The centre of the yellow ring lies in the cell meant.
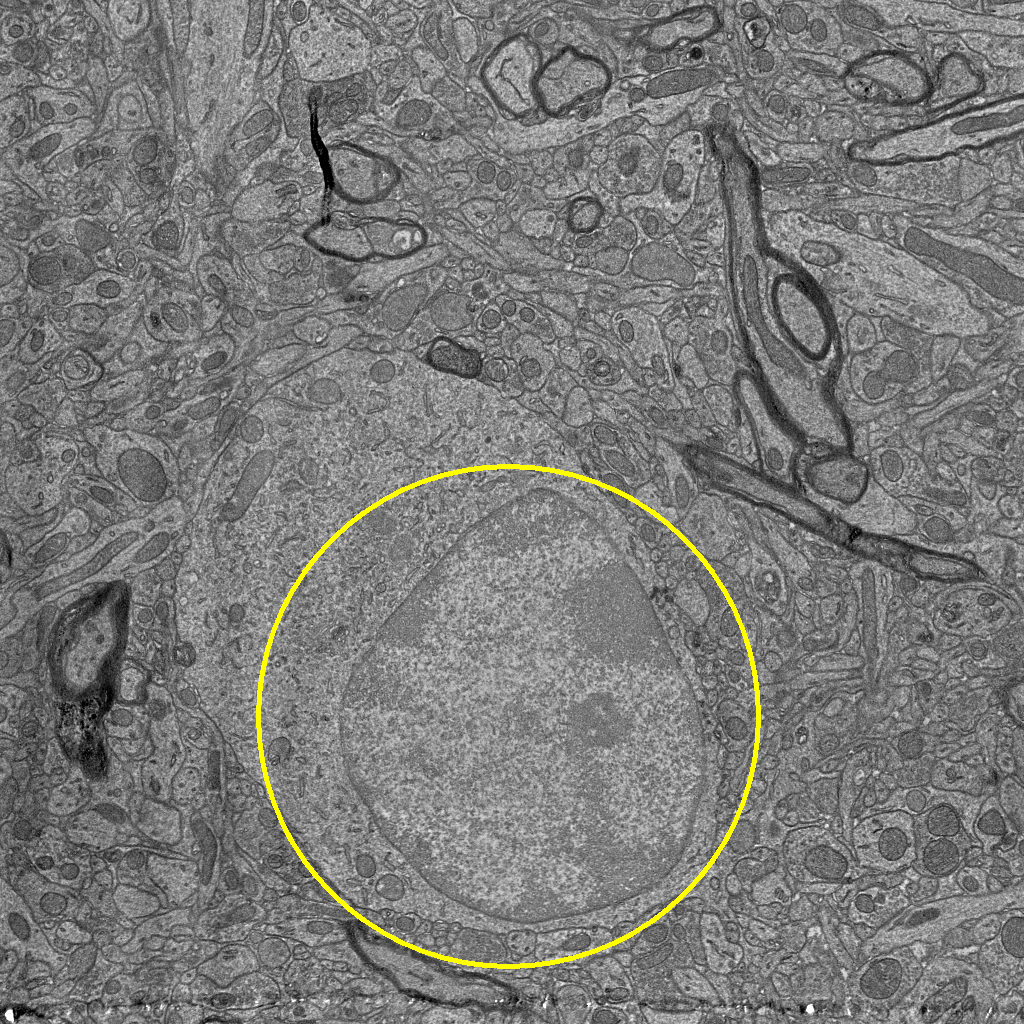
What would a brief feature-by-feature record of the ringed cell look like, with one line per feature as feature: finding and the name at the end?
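Shape: whole nucleus in view, a rounded triangle with its narrow end pointing upward
Envelope: smooth, without deep infoldings
Dark body: irregular, just right of the nuclear centre
Cytoplasm: granular, continuing past the ring toward the upper left as a broad trunk
Cell type: oligodendrocyte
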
